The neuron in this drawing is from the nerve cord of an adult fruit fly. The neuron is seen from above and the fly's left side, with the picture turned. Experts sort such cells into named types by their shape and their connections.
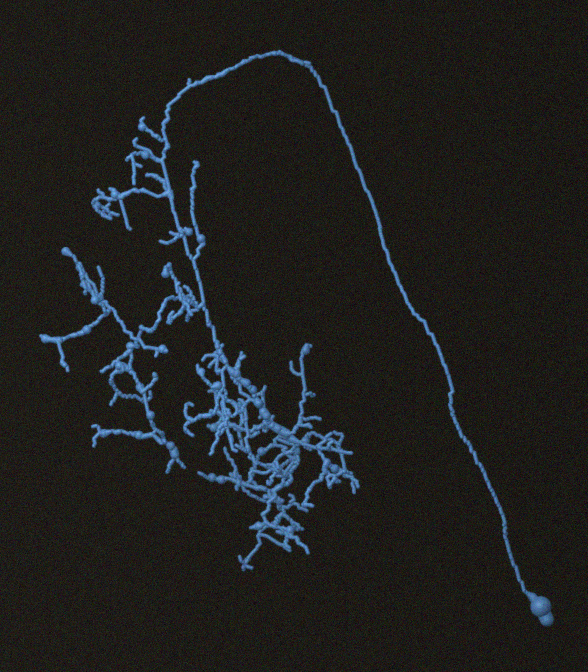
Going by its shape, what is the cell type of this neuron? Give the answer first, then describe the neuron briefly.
The cell type is IN12B036. Its broad class is nerve-cord intrinsic neuron. The picture shows dozens of branch ends. In this view it is about as wide as it is tall.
